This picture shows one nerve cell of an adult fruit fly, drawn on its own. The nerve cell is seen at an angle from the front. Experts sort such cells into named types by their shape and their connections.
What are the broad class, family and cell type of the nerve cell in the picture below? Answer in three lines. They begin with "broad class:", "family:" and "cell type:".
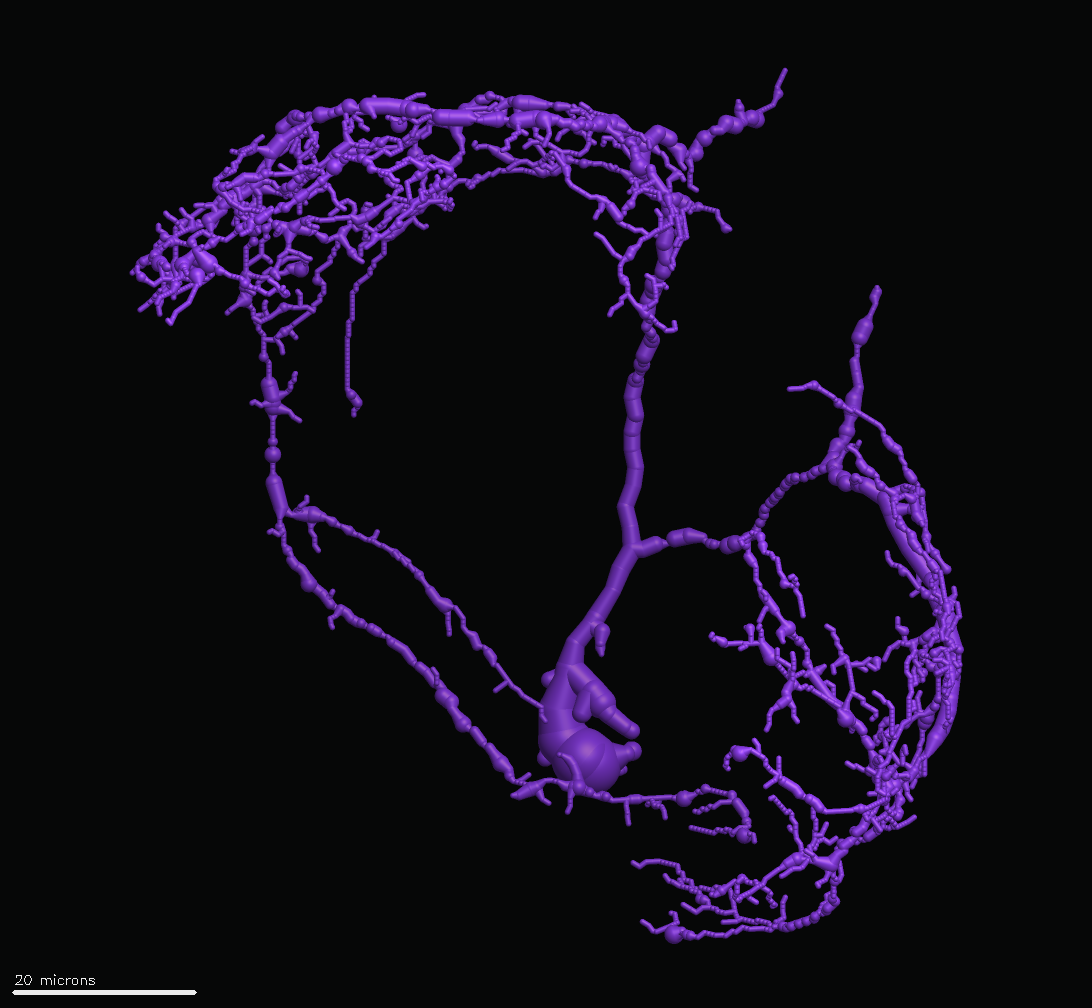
broad class: efferent neuron of the nerve cord
family: hemilineage 00B
cell type: EN00B020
